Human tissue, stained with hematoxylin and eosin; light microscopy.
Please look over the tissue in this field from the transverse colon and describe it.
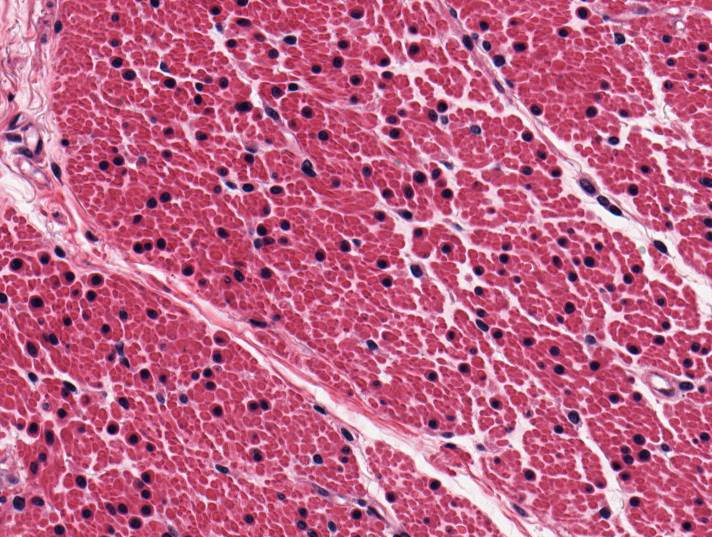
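Take your time over this field: it is filled with bundles of smooth muscle cells cut in cross section. Because each cell profile is small, rounded and tightly packed, you'll find many nuclei inside every bundle. Look for those nuclei as round, dark purple dots, spread evenly through the bundles. Around them, the muscle cell cytoplasm takes a deep pink stain.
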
